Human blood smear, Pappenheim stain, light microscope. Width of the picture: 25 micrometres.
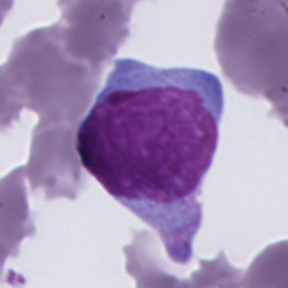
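Myeloblast, central cell. Outline irregular, tapering into a tail at the bottom. Nucleus off-centre toward the left, reaching the cell edge there; about 12 by 10 micrometres, filling about 70% of the cell's area. Chromatin fine and fairly evenly spread, without coarse clumps. Widest part of the cytoplasm below the nucleus, in the tail.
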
